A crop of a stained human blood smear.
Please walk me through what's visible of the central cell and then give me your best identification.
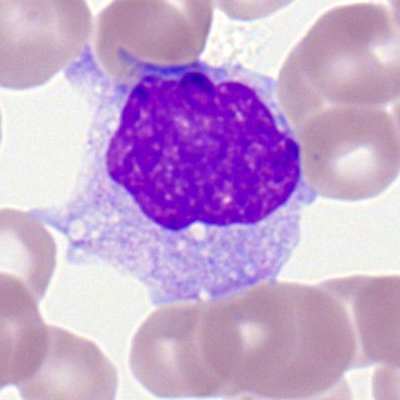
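Starting with the nucleus, it is a single irregular mass with a bumpy, lobed margin. Within it, the dark purple chromatin is broken up by many small pale spots. Turning to the cytoplasm, fine, faint pinkish-lilac granules are dusted through it, and small clear vacuoles are scattered there as well. This is a monocyte.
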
